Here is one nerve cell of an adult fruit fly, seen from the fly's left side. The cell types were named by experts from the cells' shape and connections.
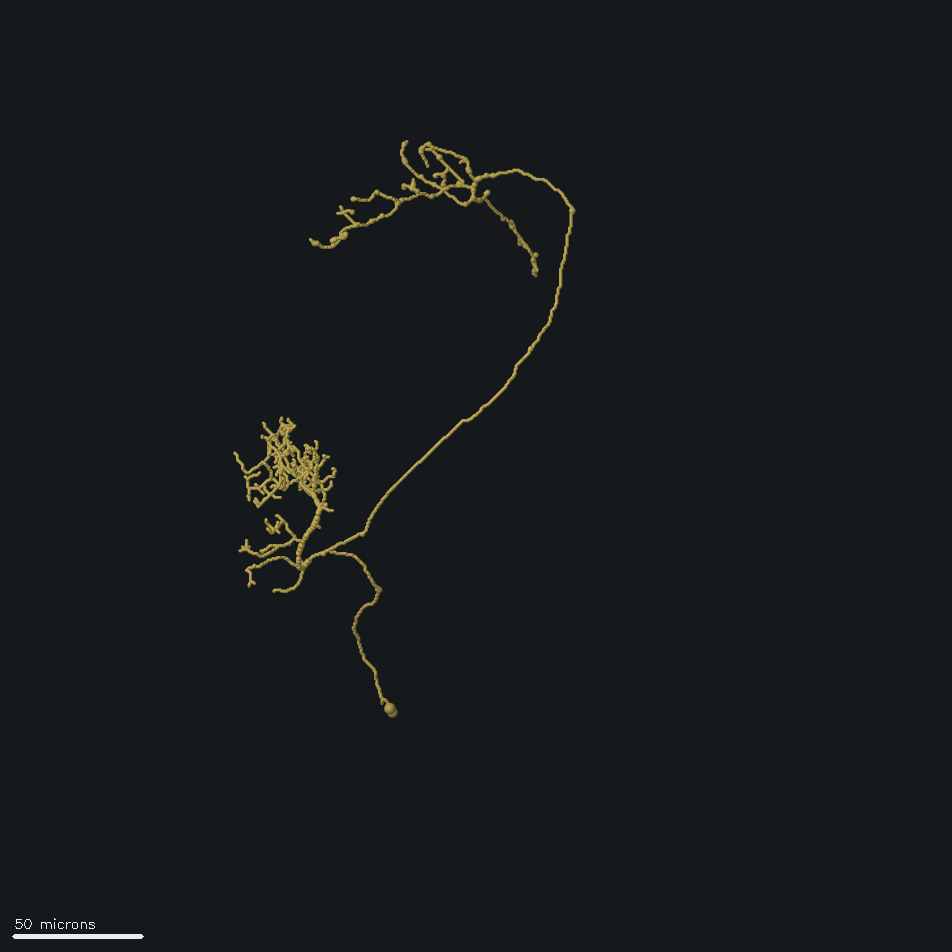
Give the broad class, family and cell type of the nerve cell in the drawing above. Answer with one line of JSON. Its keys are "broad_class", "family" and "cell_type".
{"broad_class": "central-brain intrinsic neuron", "family": "hemilineage ALlv1", "cell_type": "M_lvPNm26"}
